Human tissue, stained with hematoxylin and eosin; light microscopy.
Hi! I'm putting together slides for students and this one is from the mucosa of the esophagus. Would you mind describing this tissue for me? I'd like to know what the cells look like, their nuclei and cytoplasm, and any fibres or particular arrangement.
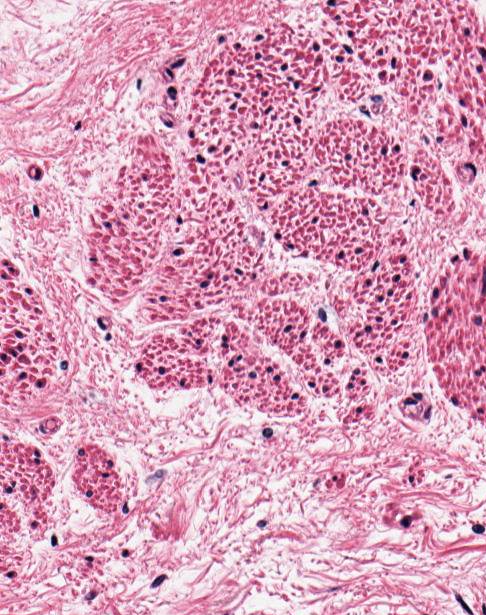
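The largest muscle bundles take up the upper and middle parts; the lower part is mostly loose connective tissue. Within the bundles, most muscle cells are cut in cross section, so they show as small rounded pink profiles. The nuclei within the bundles are small, dark and scattered. Between bundles the connective tissue is loose, pale and wispy.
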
